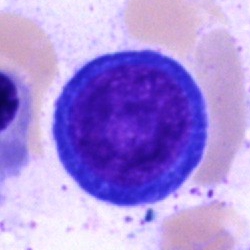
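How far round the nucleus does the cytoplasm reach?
On all sides, as a narrow rim, and it is deep blue.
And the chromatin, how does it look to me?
Finely stippled purple, with no coarse dark blocks.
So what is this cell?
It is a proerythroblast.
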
